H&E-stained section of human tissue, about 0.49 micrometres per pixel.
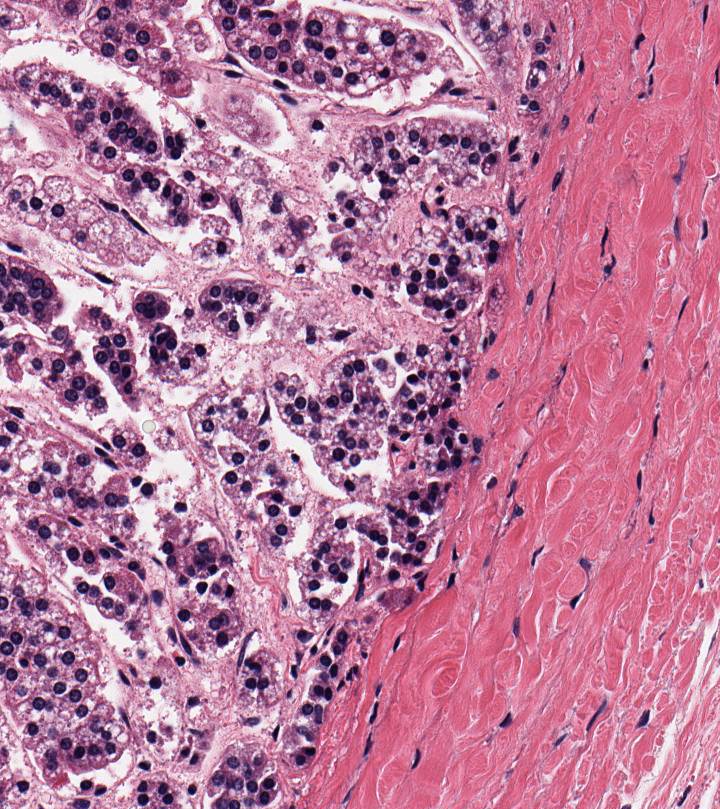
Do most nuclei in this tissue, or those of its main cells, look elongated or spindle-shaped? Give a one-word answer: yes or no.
No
